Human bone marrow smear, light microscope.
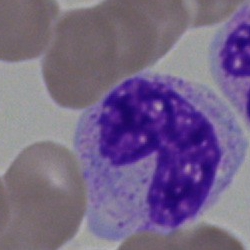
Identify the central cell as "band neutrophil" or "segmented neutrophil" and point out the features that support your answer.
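Band neutrophil. Nucleus first: kidney-shaped, with a deep indentation on its lower-left side.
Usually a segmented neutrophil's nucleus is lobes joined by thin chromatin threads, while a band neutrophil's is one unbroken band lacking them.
Chromatin: dark purple, coarsely clumped. Cytoplasm: fine purple granules, widest at lower left, filling the nuclear indentation.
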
